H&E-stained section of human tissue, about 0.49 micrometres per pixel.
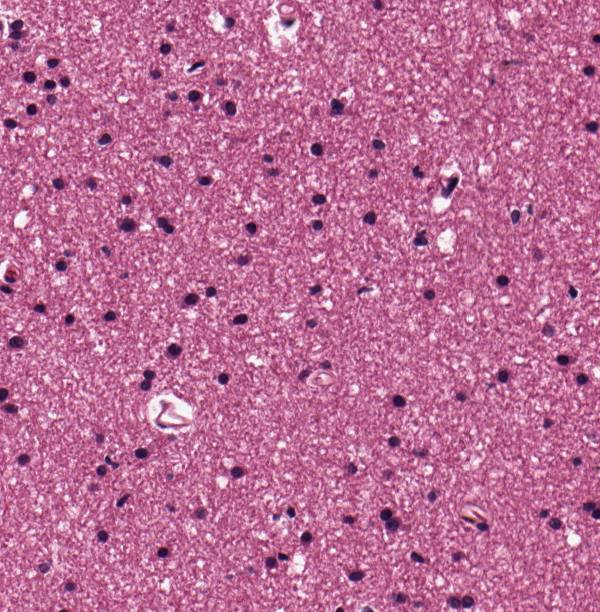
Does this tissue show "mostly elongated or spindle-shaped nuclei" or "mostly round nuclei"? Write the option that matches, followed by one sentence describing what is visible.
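Mostly round nuclei. Small, round, darkly staining nuclei are scattered evenly across the whole field.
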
